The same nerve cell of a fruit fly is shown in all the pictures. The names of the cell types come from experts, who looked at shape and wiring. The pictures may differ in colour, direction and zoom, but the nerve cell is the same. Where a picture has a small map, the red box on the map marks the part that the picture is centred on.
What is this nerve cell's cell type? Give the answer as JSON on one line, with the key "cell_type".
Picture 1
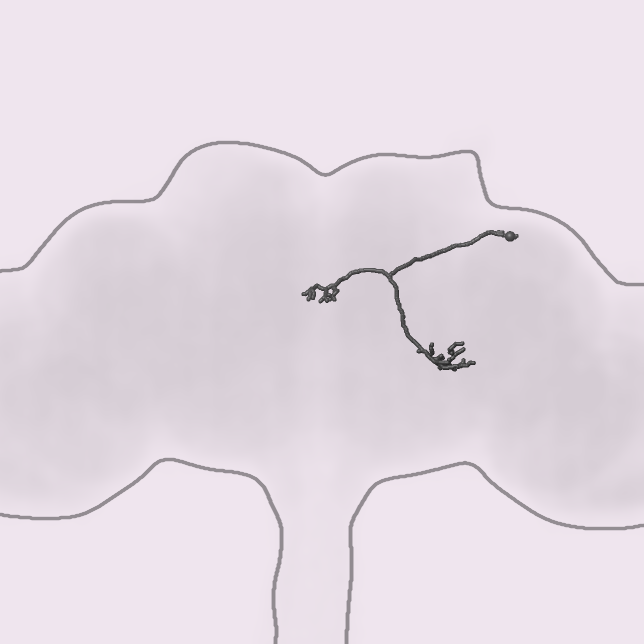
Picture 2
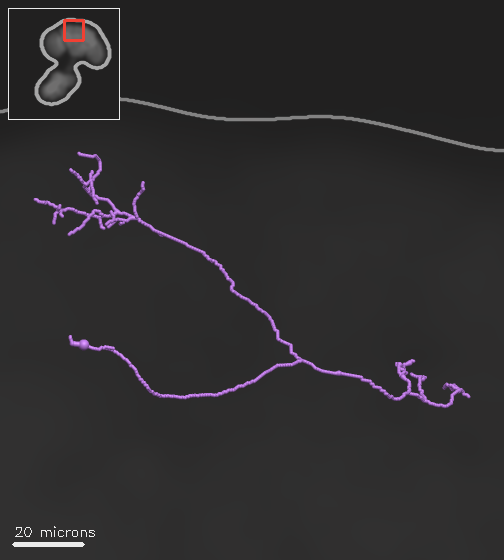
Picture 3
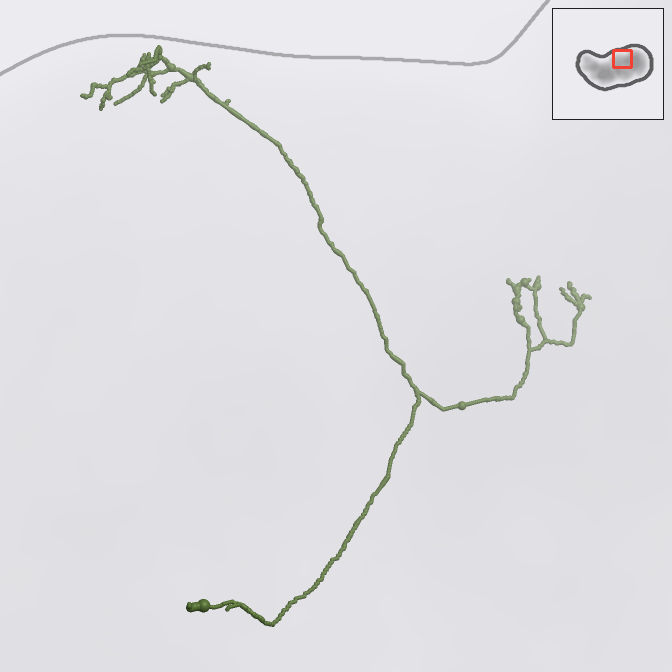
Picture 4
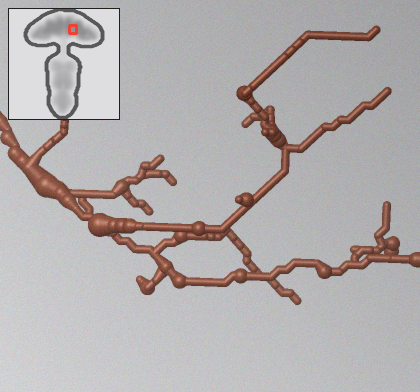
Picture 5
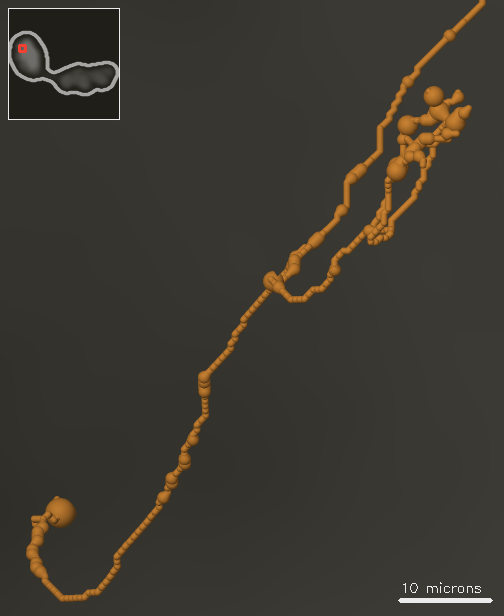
{"cell_type": "FB9B_c"}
